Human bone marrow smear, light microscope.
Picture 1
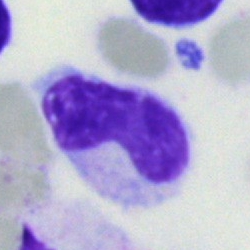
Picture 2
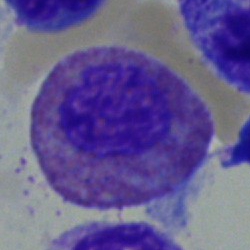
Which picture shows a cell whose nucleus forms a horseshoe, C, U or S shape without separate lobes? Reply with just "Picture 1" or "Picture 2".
Picture 1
